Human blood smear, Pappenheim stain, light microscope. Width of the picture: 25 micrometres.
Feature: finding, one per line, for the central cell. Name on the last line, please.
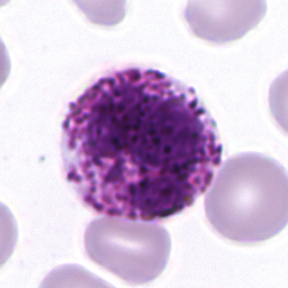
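Size: about 14 micrometres across
Granules: coarse, dark purple-black, packing the cell
Granule size: noticeably variable
Granule position: over nucleus and cytoplasm alike
Nucleus: outline blurred, partly hidden by granules
Name: basophil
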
